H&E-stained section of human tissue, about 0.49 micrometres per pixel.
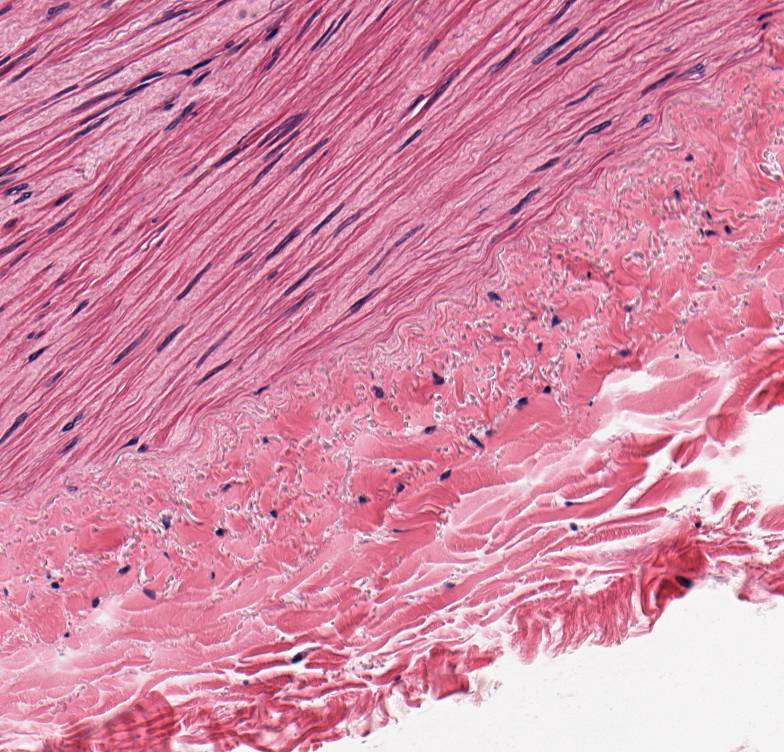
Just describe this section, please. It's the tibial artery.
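Two regions are present: a band of densely packed, parallel fibres at upper left, and coarser connective tissue at lower right. The band's fibres run diagonally from lower left to upper right, with elongated, spindle-shaped nuclei lying parallel to them. Lower right nuclei are sparse, small and dark.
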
